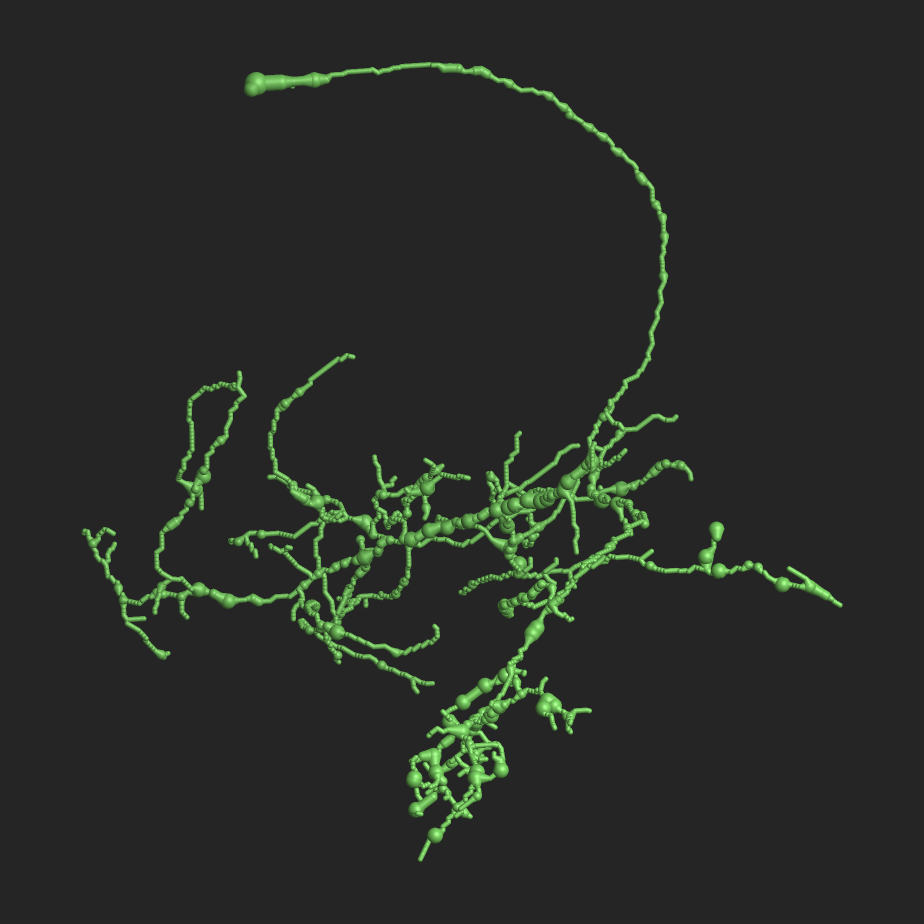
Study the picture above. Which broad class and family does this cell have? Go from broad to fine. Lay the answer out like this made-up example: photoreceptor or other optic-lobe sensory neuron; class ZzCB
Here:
central-brain intrinsic neuron; hemilineage SLPad1_posterior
